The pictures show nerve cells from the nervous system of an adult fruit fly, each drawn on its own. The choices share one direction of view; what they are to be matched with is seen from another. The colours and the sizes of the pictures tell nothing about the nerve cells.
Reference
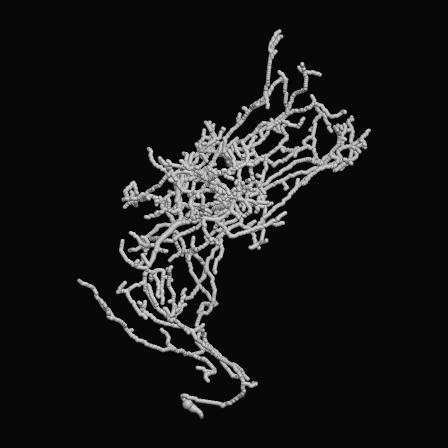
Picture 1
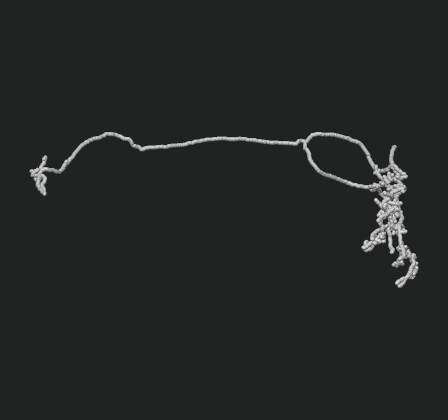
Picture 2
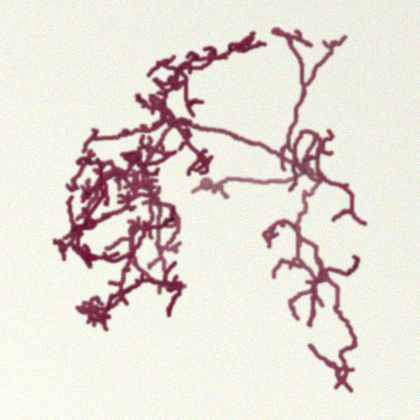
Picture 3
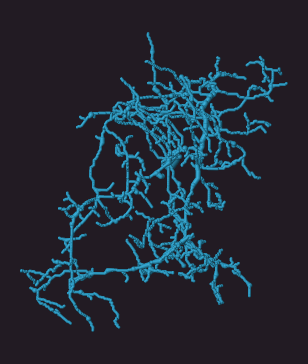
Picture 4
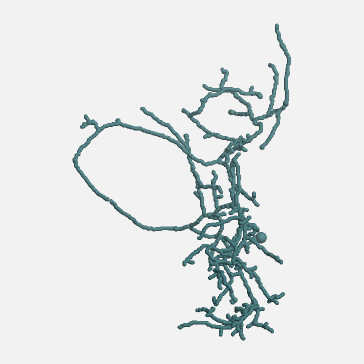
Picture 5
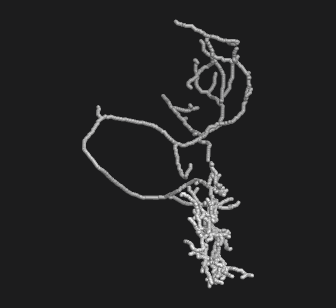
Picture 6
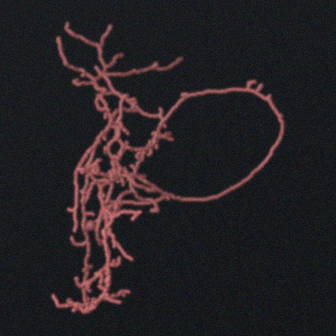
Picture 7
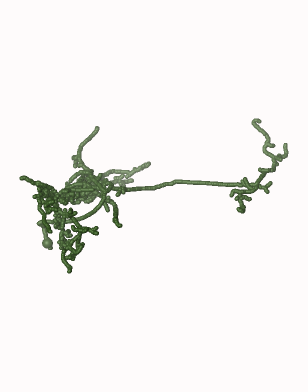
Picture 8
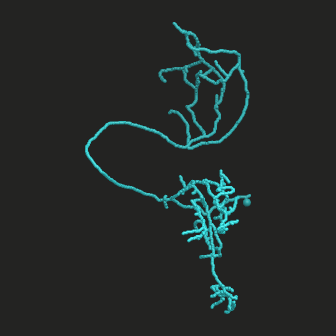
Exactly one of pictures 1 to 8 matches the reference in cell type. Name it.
Picture 3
